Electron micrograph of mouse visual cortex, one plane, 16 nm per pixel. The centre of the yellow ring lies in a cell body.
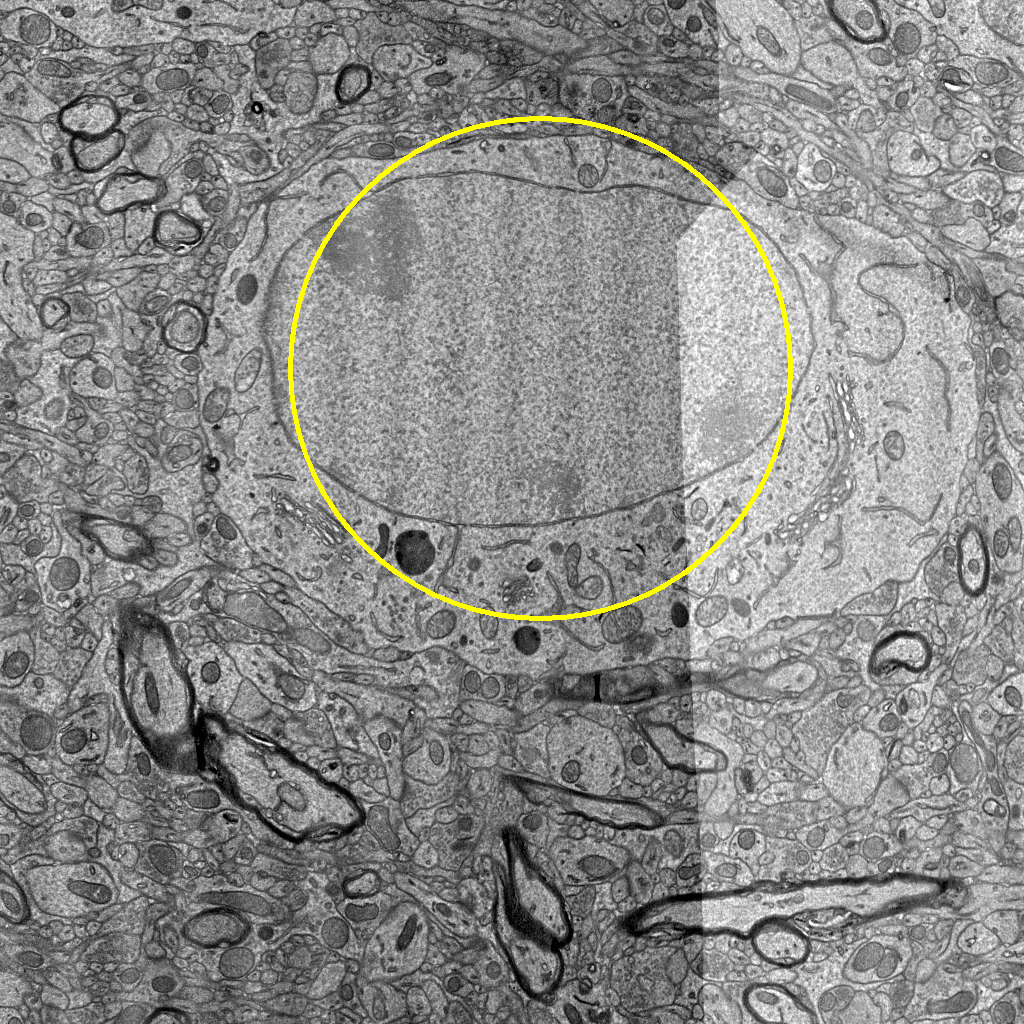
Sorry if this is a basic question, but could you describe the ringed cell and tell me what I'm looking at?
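Look first at the nucleus: a large oval, clearly wider than it is tall. Its envelope runs smoothly, with no deep infoldings. At the lower left of the nucleus, stacks of flattened cisternae lie in the cytoplasm. Below the nucleus, several mitochondria are scattered through the cytoplasm. This cell is an excitatory neuron.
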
